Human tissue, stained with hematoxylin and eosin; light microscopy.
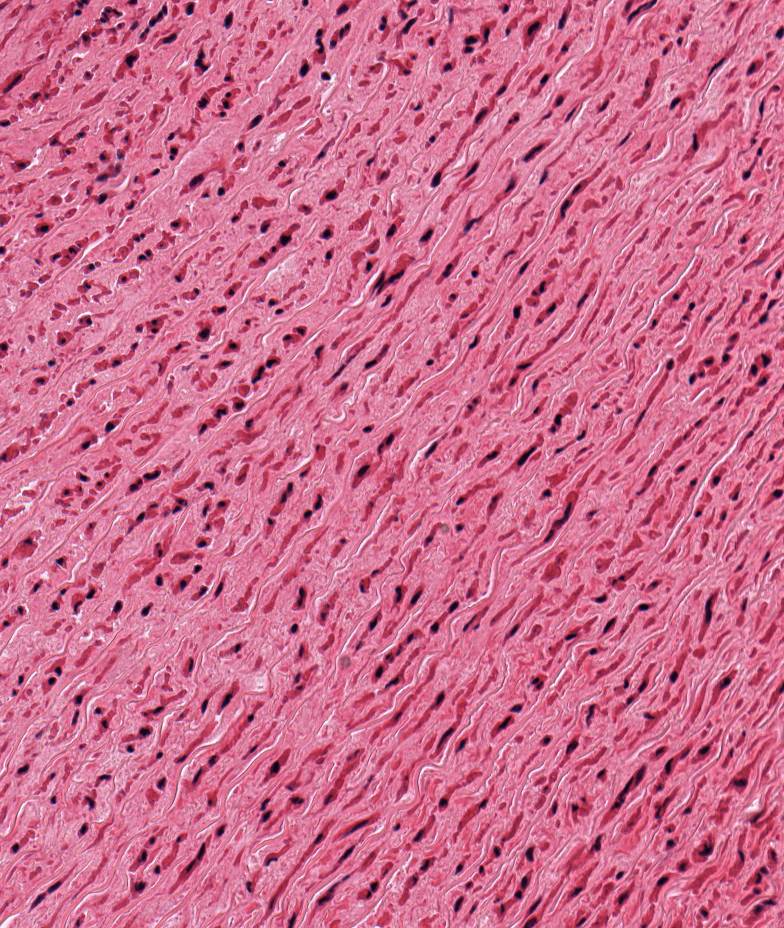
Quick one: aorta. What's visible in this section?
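Wavy fibres run in parallel right across the field, slanting from lower left to upper right. The fibrillary material is pink, with thin white wavy clefts between its strands. Nuclei seem scattered fairly evenly, without dense clusters. Towards the upper left, the tissue looks looser and more finely vacuolated than in the centre.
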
